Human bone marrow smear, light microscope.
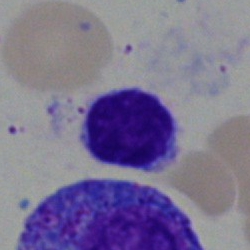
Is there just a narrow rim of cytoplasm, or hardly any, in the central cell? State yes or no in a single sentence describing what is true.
Yes, most of this cell is taken up by its nucleus.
